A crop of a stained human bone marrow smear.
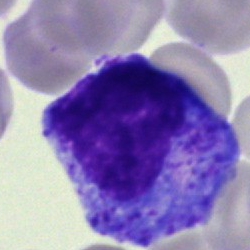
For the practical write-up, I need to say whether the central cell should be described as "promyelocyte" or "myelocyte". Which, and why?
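I'd call this a promyelocyte rather than a myelocyte.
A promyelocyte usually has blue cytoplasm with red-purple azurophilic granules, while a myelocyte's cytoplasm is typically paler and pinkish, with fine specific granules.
Here the cytoplasm is a pale bluish-lilac, a blue tone rather than pink, and dark purple granules are scattered through it. The nucleus sits off-centre toward the upper left, with a broad zone of cytoplasm below and to its right.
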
